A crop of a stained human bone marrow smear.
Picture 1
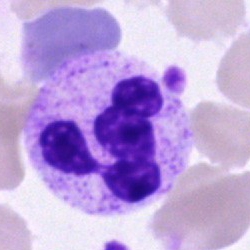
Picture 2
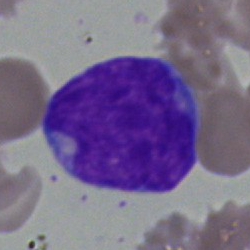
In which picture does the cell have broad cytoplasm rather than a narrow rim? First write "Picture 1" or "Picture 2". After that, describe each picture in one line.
Picture 1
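What picture 1 shows: The cytoplasm is plentiful and pale pinkish-lilac.
What picture 2 shows: The nucleus fills almost the whole cell.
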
